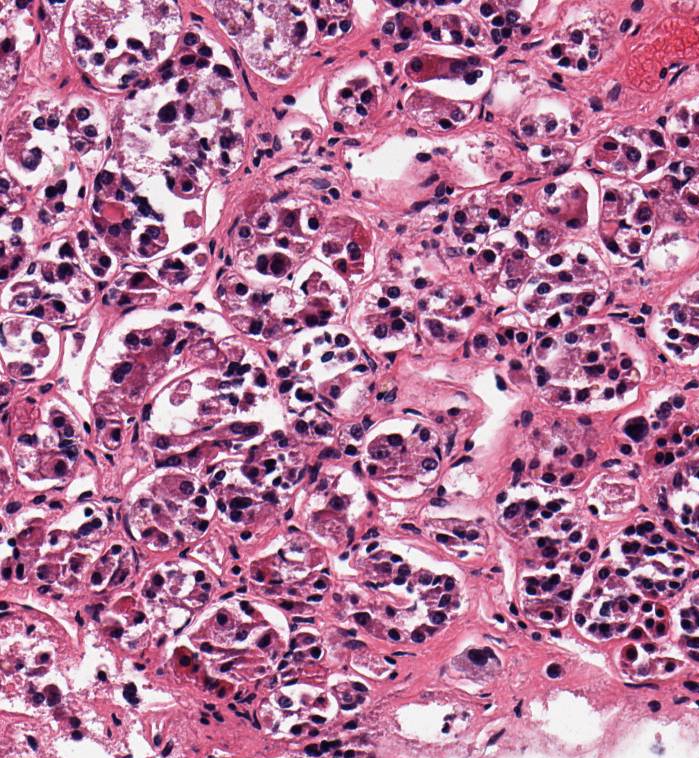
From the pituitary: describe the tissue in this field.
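Nests here are round to oval, varying in size from place to place. Plenty of the cells inside have pink cytoplasm, some of it pale or vacuolated-looking. Their nuclei are mostly round and dark. Between the nests, the septa carry thin, dark, elongated nuclei.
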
